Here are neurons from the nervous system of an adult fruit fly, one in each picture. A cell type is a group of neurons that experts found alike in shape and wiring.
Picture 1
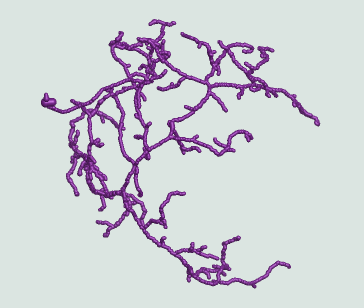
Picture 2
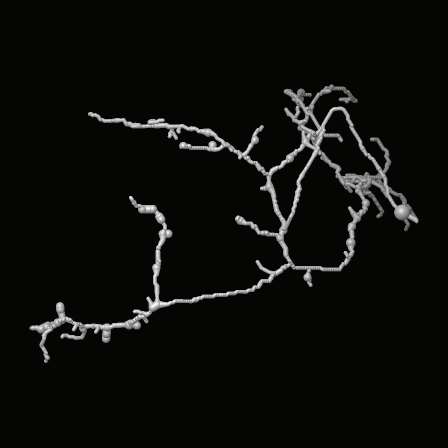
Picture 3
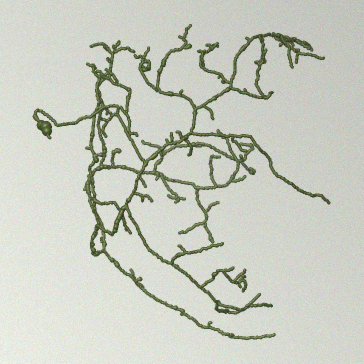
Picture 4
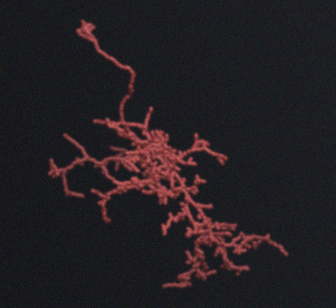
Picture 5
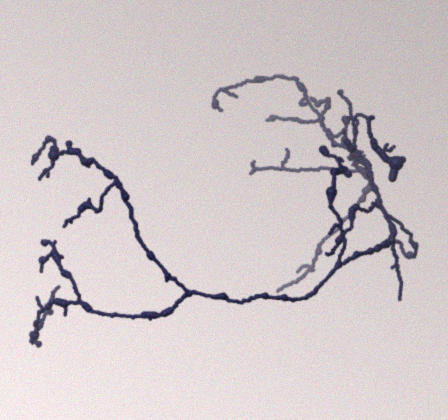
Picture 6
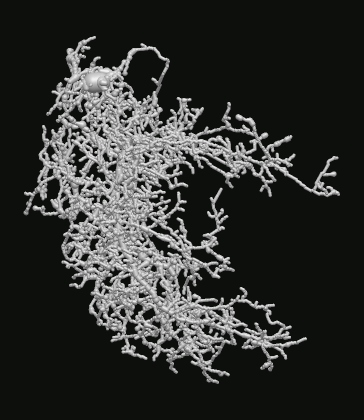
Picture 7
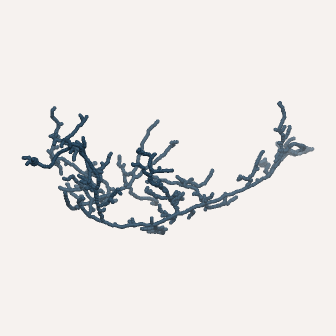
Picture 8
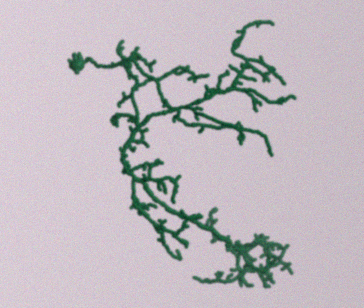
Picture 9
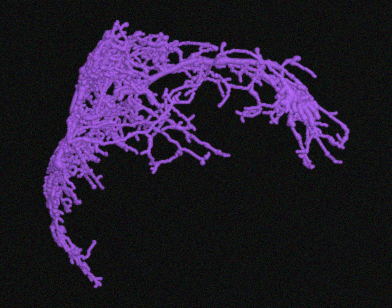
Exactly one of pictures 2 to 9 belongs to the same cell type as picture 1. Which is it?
Picture 3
